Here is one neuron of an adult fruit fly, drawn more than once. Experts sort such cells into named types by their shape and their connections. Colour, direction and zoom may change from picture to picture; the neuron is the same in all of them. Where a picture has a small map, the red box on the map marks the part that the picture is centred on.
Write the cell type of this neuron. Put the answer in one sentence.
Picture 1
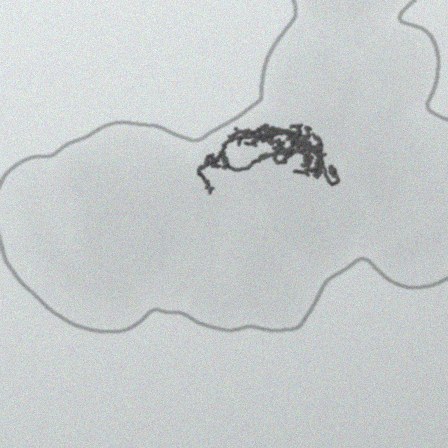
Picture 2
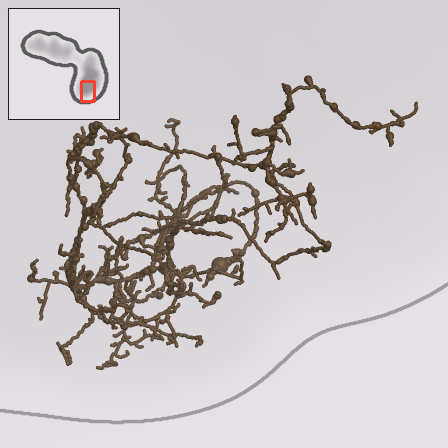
The cell type is SLP099.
